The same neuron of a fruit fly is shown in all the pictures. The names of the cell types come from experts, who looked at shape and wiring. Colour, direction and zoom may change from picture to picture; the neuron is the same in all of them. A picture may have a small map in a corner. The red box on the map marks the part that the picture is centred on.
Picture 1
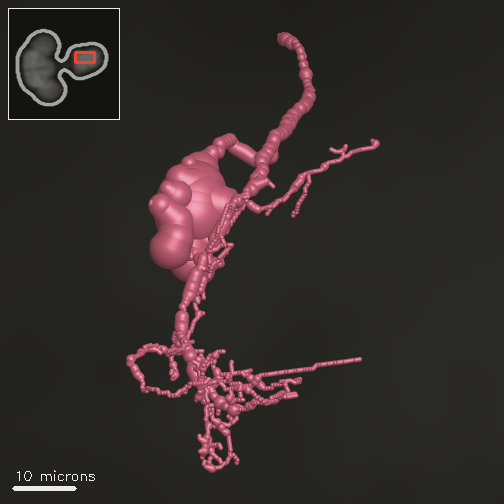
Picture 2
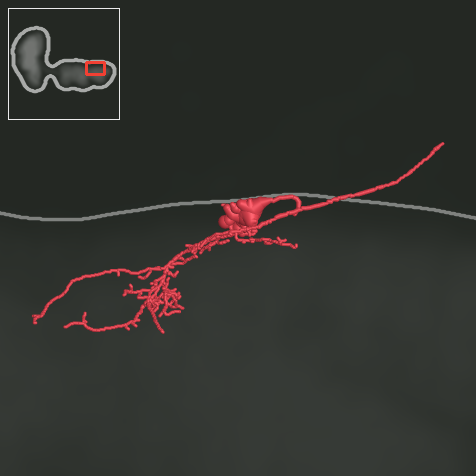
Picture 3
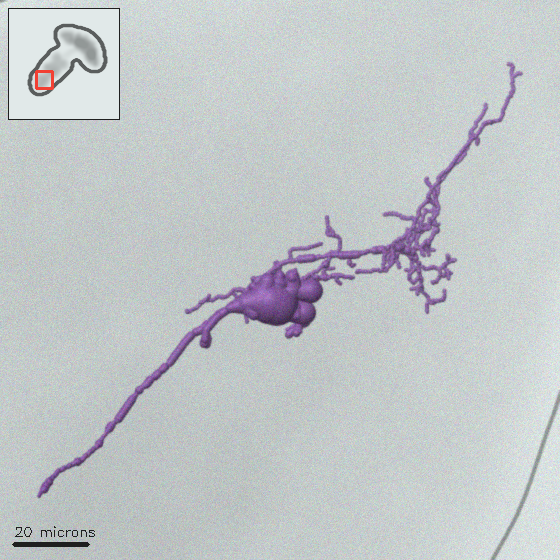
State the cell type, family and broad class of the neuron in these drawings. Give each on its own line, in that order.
MNad54
MNad
motor neuron of the nerve cord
